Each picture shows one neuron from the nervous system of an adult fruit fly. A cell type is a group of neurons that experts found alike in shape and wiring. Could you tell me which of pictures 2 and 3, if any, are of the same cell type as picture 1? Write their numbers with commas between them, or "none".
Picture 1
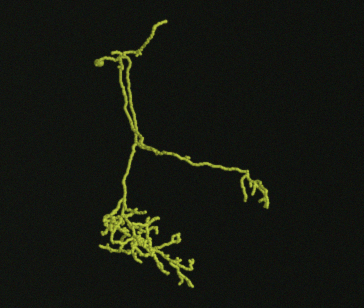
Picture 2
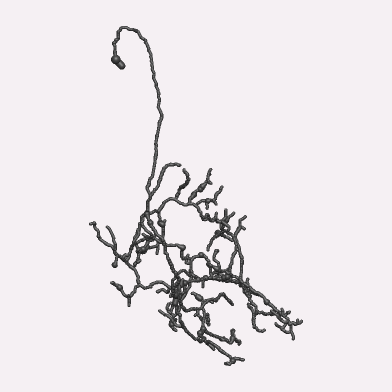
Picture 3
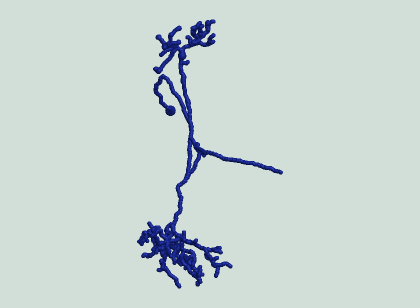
3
